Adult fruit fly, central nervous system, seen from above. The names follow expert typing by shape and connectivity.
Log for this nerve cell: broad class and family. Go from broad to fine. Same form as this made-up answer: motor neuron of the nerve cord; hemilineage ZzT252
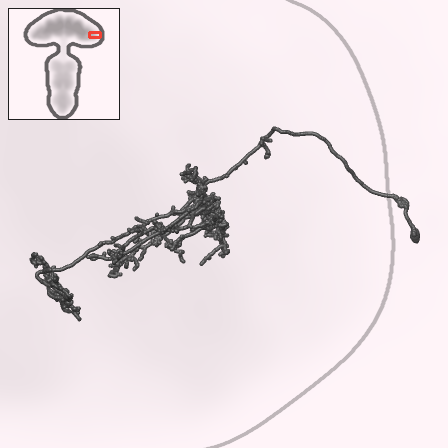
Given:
optic-lobe intrinsic neuron; Mi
